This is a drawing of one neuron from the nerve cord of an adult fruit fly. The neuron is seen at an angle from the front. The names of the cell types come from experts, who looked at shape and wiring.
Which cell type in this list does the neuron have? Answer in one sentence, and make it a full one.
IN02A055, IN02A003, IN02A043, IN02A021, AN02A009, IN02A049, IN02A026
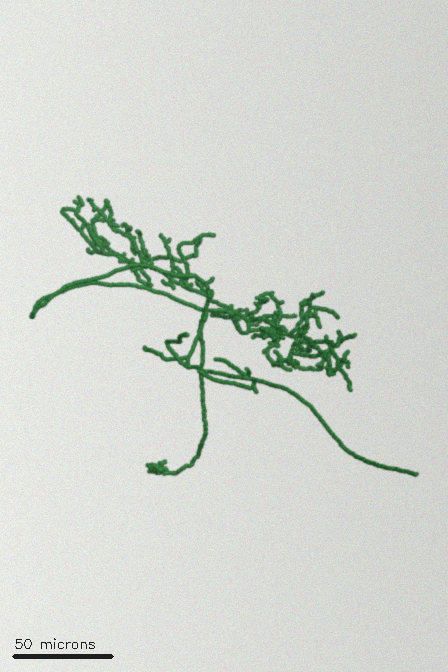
In the scheme of cell types, this neuron is AN02A009.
